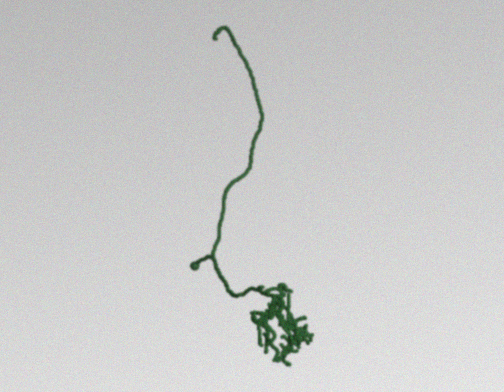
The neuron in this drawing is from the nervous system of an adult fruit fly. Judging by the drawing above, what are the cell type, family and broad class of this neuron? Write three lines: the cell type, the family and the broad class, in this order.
LC28
LC
visual projection neuron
